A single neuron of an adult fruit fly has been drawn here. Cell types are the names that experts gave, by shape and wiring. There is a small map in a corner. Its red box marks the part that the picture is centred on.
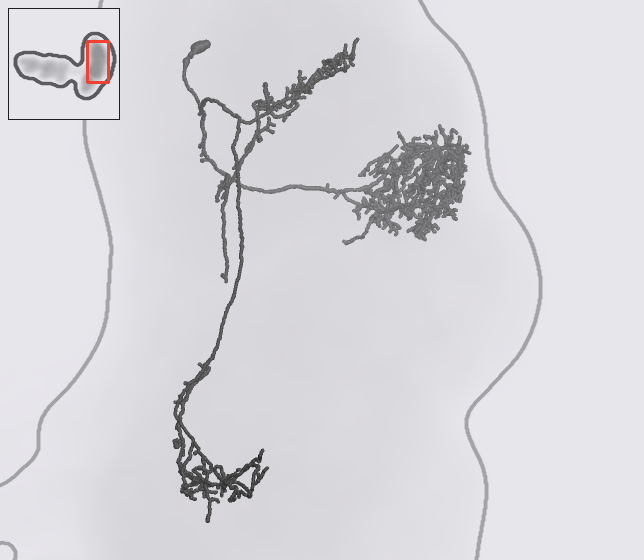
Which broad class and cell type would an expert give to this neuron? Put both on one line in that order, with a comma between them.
central-brain intrinsic neuron, AVLP475_b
